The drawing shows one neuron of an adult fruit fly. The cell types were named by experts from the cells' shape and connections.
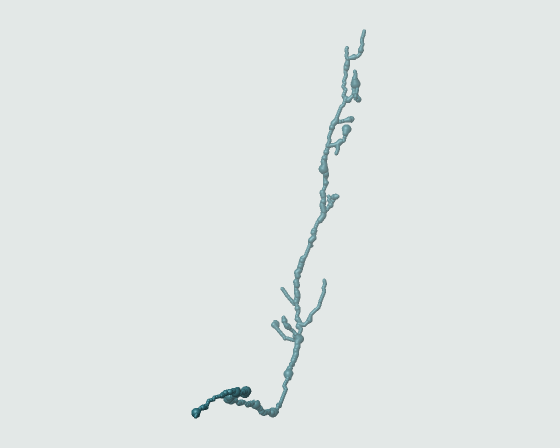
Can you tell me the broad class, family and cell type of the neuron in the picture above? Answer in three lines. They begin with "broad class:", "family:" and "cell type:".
broad class: sensory neuron entering the nerve cord
family: class mechanosensory tactile
cell type: SNta19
